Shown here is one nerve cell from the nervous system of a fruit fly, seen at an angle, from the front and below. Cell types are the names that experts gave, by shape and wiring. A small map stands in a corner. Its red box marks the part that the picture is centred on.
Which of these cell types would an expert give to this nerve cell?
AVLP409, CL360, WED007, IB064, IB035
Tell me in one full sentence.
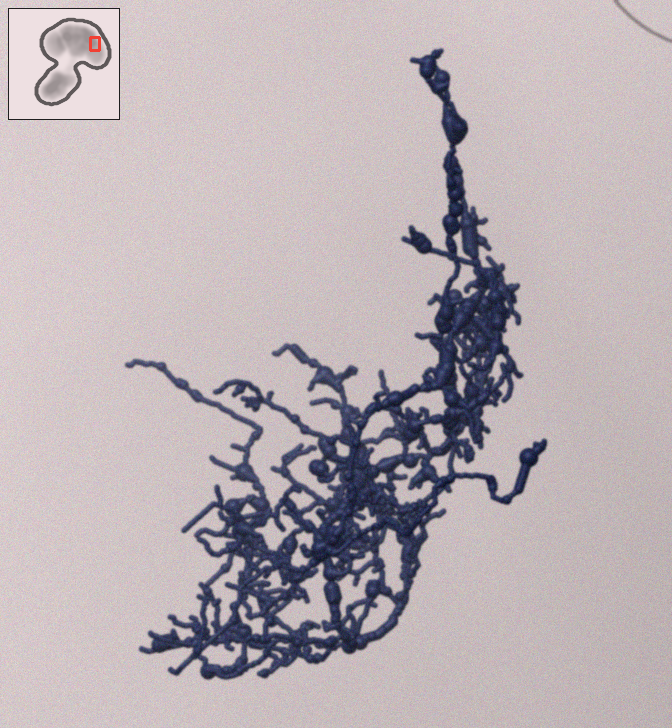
The nerve cell here falls under cell type AVLP409.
